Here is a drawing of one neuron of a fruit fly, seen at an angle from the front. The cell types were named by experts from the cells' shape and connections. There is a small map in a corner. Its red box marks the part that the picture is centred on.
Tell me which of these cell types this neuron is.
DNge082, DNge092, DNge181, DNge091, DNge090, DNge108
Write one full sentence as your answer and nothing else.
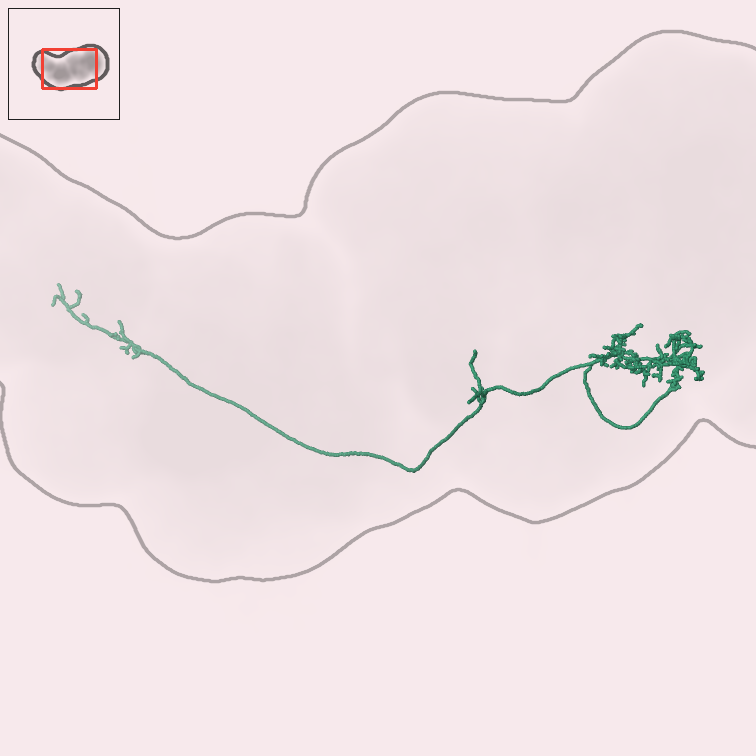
As a matter of cell type, the neuron is DNge091.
